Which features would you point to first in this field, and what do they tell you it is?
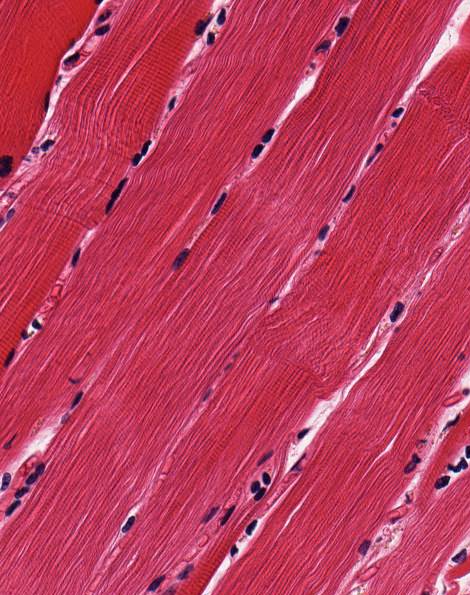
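To me this is skeletal muscle. Fine cross-striations run across the fibres, and the dark nuclei sit at the fibre edges, not in the centres, elongated along the fibres.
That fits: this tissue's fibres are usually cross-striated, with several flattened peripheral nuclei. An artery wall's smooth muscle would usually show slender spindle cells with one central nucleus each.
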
